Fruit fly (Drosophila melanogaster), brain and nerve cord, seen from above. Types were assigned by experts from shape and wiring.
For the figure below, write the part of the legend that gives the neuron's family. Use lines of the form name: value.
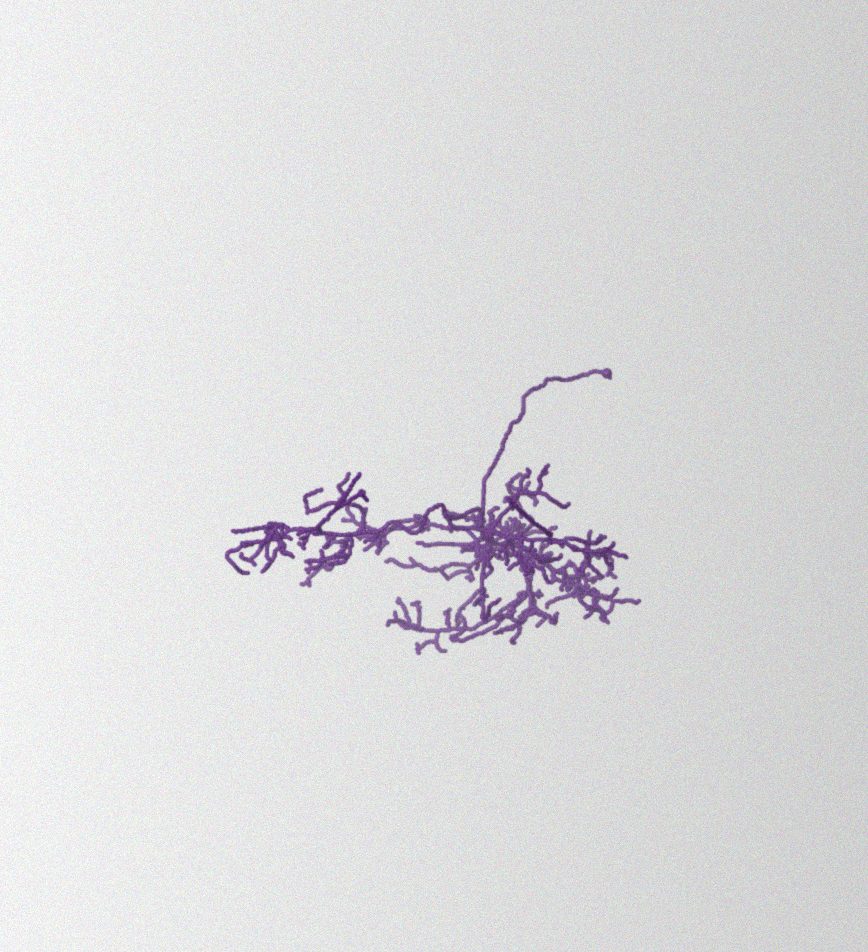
family: hemilineage VESa1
